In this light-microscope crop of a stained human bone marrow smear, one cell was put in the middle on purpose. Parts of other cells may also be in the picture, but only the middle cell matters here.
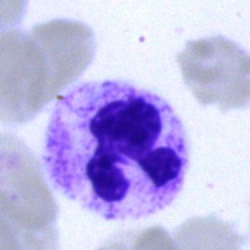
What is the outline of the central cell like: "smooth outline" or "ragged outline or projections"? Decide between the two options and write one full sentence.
This cell's outline is not rough but smooth.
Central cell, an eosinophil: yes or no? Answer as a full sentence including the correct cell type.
No, mark the middle cell as a segmented neutrophil, not an eosinophil.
